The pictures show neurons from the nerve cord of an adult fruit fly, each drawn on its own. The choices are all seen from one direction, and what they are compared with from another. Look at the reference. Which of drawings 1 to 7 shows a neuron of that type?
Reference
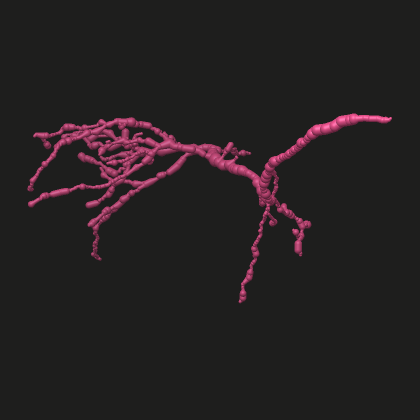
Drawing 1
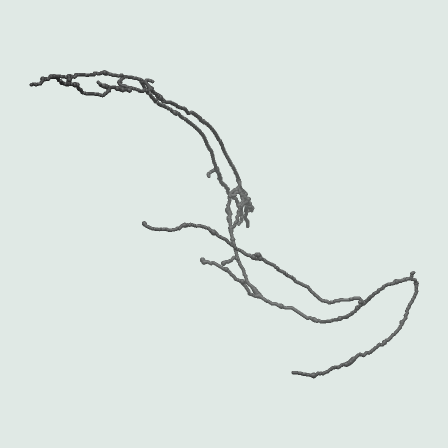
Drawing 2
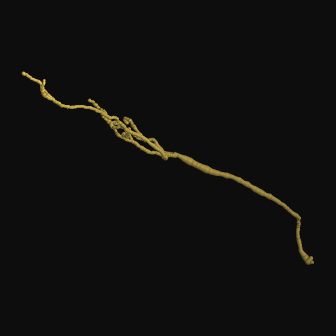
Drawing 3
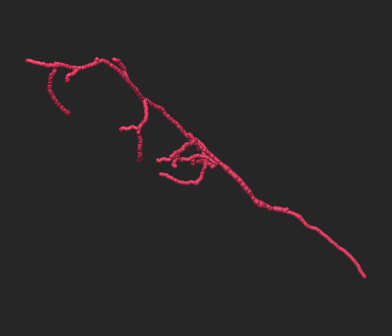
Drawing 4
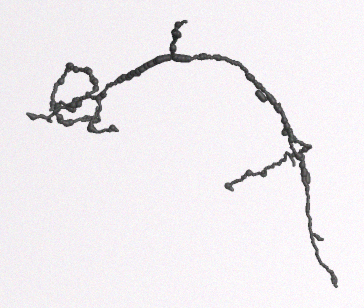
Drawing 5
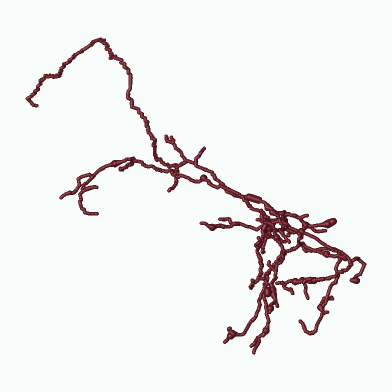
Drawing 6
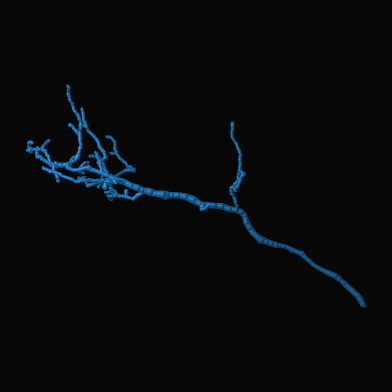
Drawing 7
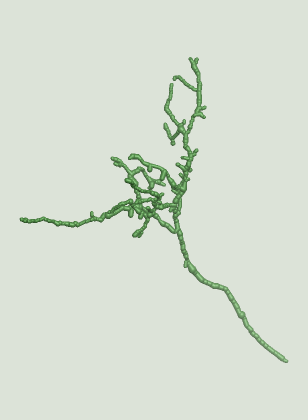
6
